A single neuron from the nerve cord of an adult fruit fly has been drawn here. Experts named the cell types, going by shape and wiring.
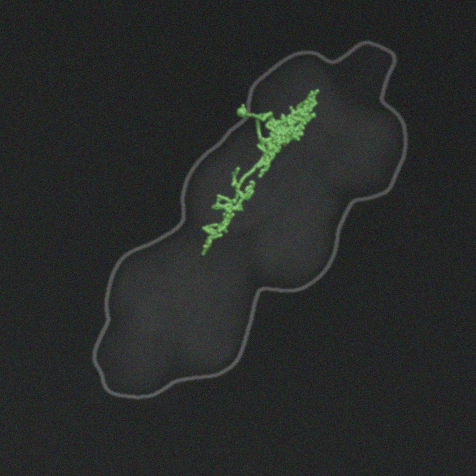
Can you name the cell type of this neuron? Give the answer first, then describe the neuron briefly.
It is of cell type IN11B018. It is a nerve-cord intrinsic neuron. As drawn here it is taller than it is wide.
